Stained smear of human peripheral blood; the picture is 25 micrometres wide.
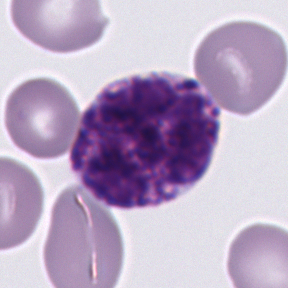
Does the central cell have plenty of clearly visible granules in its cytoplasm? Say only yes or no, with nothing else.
Yes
